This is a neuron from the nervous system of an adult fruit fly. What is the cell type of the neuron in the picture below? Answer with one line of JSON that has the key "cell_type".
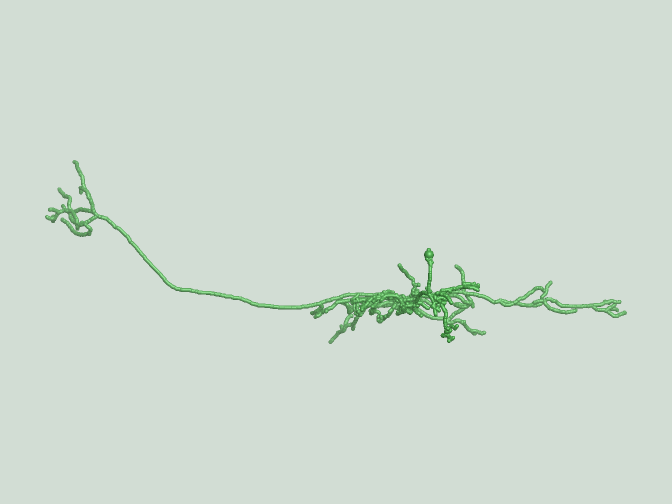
{"cell_type": "AN18B053"}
